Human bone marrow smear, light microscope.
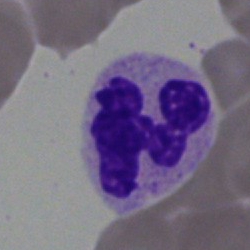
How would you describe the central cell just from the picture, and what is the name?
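The chromatin here is dark purple and densely clumped, you'll notice. There are no nucleoli in the nucleus, either. The cytoplasm carries fine, faint purplish granules and no vacuoles. That one's a segmented neutrophil.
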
